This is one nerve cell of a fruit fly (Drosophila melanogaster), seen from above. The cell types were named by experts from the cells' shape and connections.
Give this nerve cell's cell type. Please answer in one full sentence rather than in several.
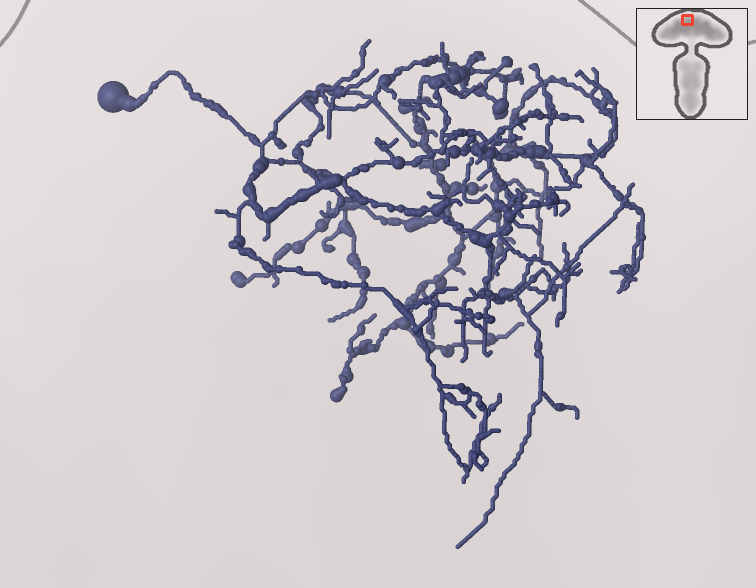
This nerve cell is classified under the cell type CRE046.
